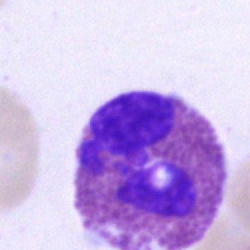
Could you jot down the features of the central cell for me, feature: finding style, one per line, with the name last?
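Outline: roughly round, I'd say
Chromatin: dense, stained a deep purple
Nucleoli: none that I can see
Name: eosinophil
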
